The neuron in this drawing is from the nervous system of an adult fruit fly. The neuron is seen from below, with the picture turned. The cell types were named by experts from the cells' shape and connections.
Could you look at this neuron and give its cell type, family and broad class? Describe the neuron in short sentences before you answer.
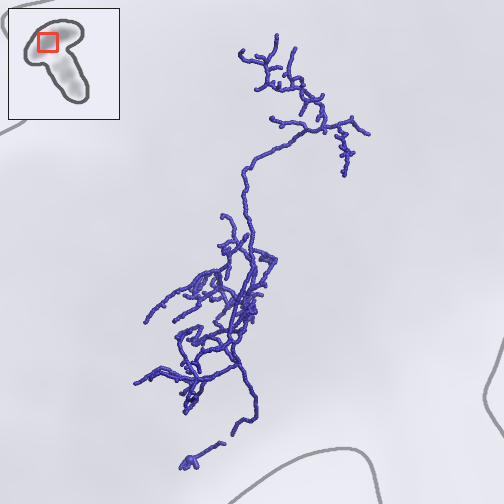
Its cell body lies at the bottom of the picture. The picture shows dozens of branch ends. Its cell type is SMP206. The family is hemilineage VLPd&p1_posterior. Its broad class is central-brain intrinsic neuron.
